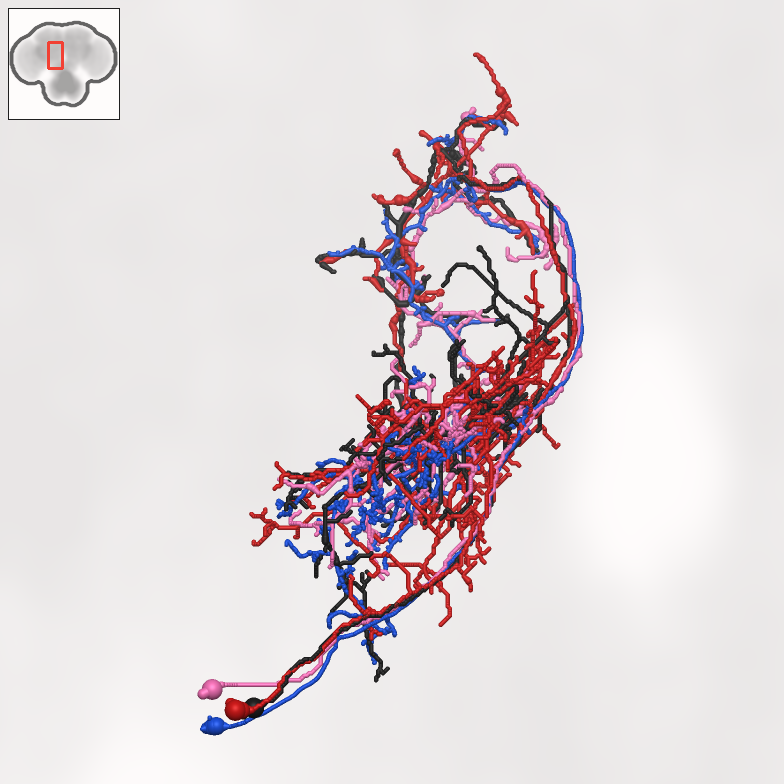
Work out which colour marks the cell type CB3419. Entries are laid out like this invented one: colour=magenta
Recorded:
colour=black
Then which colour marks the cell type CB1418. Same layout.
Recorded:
colour=blue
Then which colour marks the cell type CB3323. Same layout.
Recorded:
colour=red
